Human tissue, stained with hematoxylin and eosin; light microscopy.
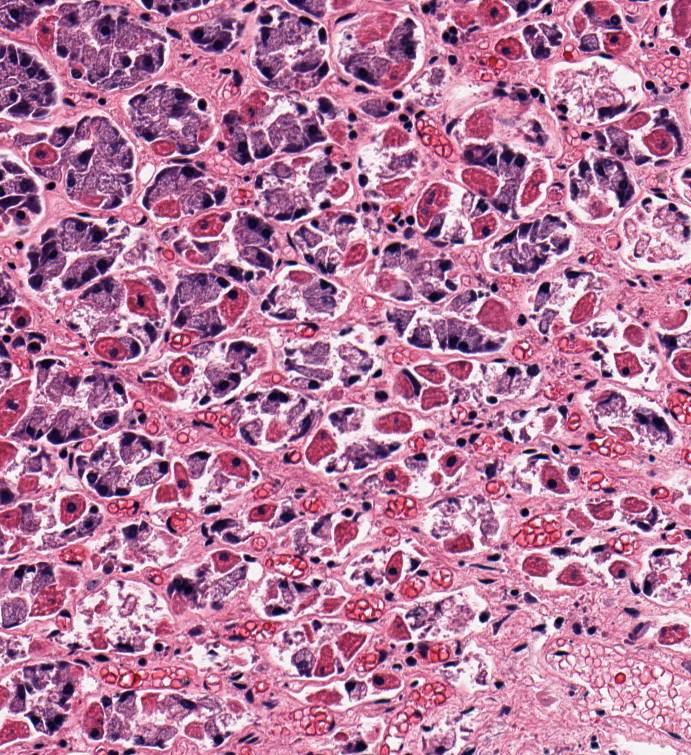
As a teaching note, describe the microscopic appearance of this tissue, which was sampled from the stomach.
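Lots of cells have dark purple granular cytoplasm, most crowded in the upper half. Dotted among them are cells with bright pink cytoplasm and one round central nucleus each. Between the nests run small thin-walled vessels packed with red blood cells, mostly in the lower half, and thin pink fibrous strands carrying scattered small dark elongated nuclei.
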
